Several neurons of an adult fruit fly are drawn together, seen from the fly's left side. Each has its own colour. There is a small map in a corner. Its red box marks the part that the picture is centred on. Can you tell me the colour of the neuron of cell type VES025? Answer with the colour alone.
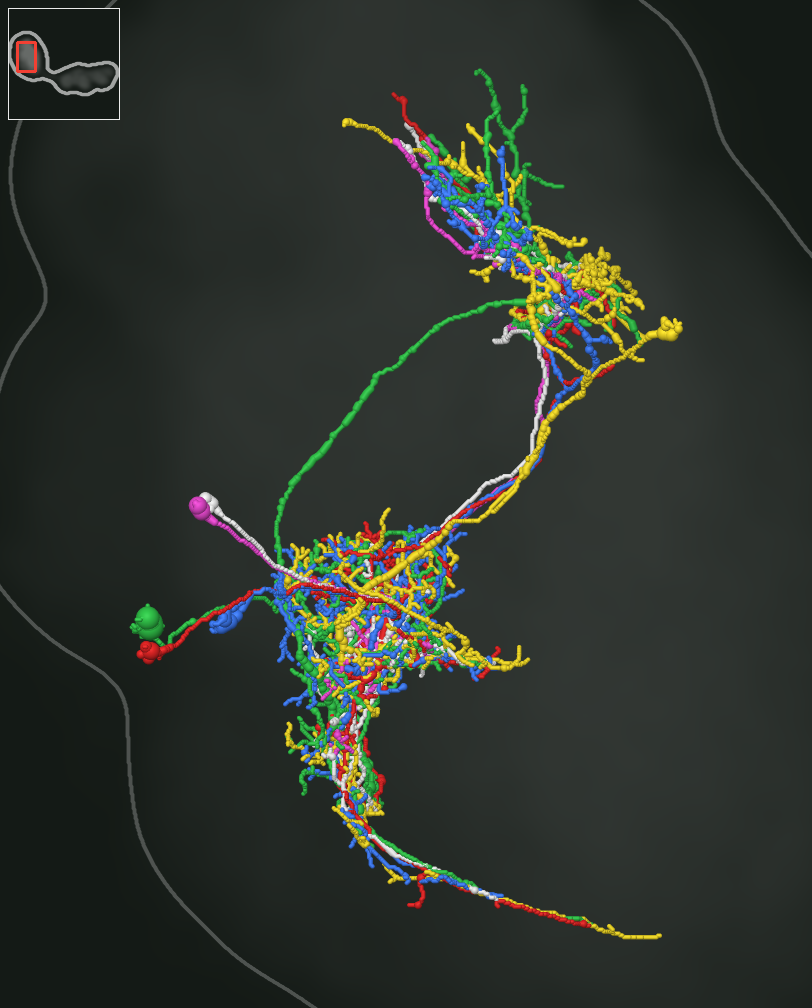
green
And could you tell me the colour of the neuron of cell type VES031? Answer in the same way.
red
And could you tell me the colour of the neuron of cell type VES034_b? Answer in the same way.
white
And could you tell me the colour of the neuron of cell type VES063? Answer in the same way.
yellow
